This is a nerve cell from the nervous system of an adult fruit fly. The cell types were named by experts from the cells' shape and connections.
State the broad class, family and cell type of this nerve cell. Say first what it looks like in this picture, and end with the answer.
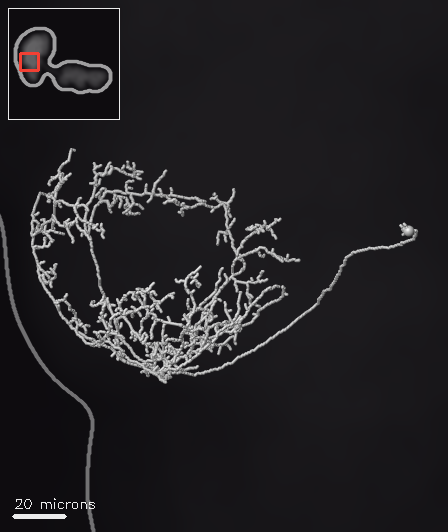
The cell body is on the right of the picture. By the scale bar it is about 150 microns wide in this view. The picture shows dozens of branch ends. It is a central-brain intrinsic neuron. The family is hemilineage VLPp1. Its cell type is AVLP551.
